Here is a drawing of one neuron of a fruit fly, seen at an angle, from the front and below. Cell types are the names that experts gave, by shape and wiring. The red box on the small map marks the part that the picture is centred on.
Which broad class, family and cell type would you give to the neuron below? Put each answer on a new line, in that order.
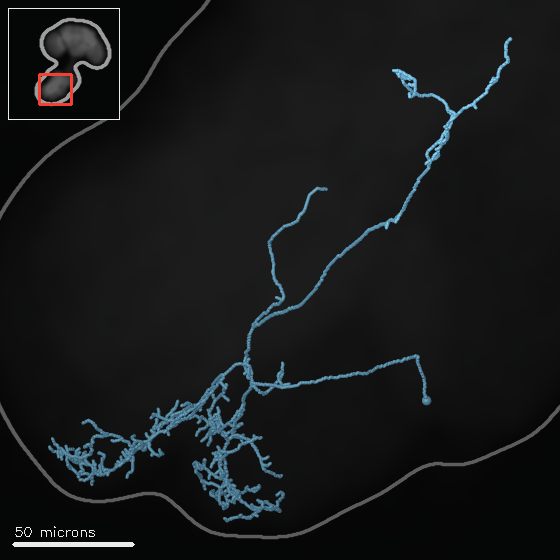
nerve-cord intrinsic neuron
hemilineage 09B
IN09B045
